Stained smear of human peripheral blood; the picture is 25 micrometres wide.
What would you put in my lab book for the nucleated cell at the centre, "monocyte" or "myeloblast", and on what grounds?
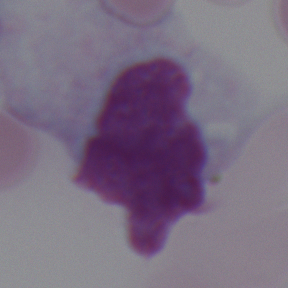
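This cell is a monocyte, not a myeloblast. Its nucleus has an irregular, notched and folded outline. The nucleus lies in the lower part of the cell and reaches its lower edge. Above and beside it, abundant cytoplasm spreads widely, very pale greyish-lilac in colour.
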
